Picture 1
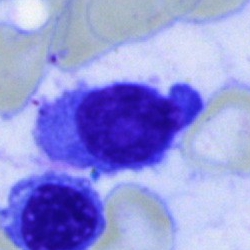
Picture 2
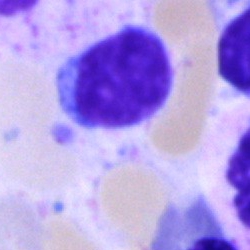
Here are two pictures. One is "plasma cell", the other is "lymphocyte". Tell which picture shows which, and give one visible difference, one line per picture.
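In picture 1 we see a plasma cell: The cytoplasm forms a broad zone on the left side of the cell.
In picture 2 we see a lymphocyte: The cytoplasm is scant, forming only a narrow rim beside the nucleus.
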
